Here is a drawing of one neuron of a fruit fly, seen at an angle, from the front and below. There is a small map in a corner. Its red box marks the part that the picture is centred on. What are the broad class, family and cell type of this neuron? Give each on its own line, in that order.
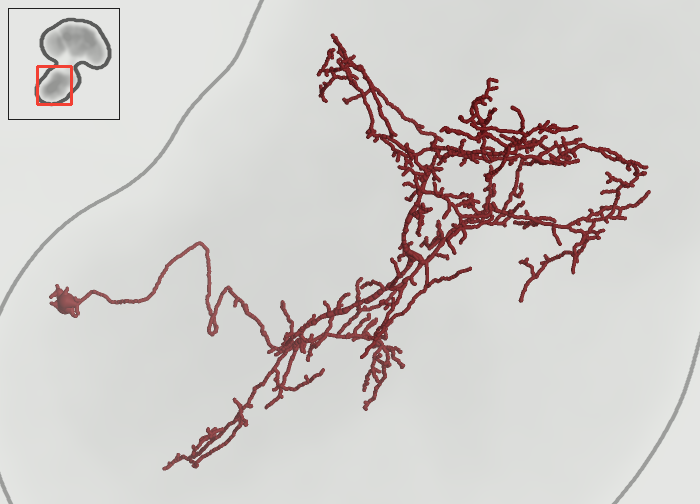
nerve-cord intrinsic neuron
hemilineage 17B
IN17B003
